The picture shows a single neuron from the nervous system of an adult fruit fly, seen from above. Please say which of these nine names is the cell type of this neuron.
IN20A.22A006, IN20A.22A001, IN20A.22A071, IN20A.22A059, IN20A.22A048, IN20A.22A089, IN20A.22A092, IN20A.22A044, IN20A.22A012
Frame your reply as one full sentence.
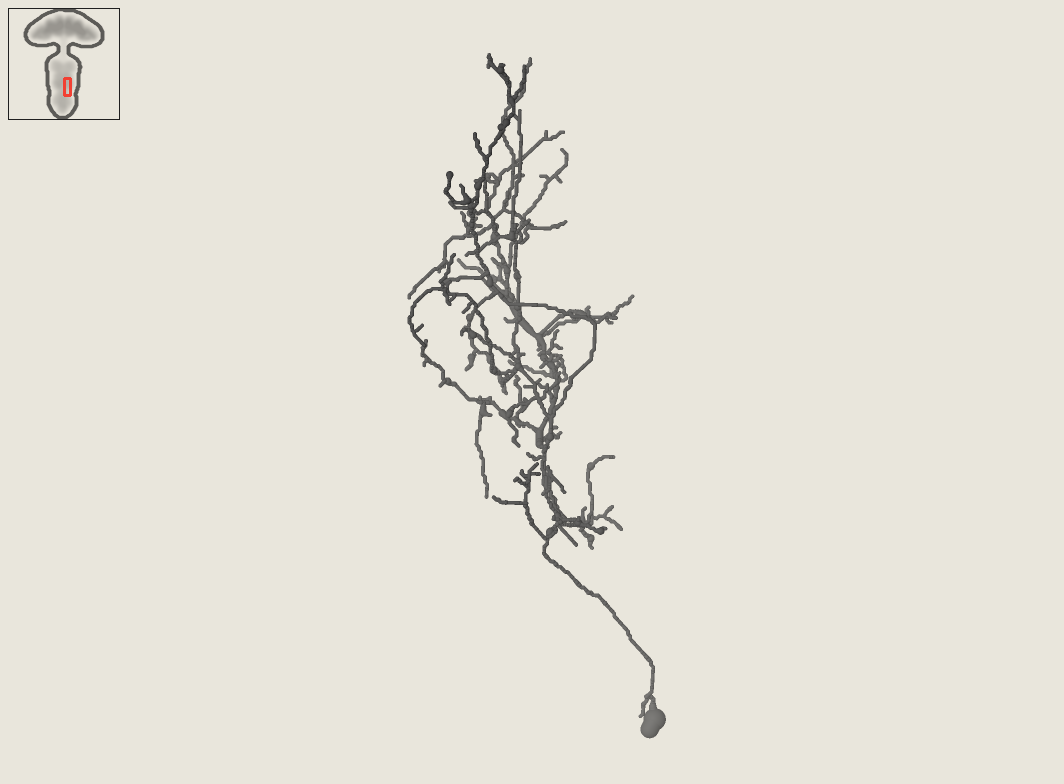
For this neuron, the cell type is IN20A.22A059.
